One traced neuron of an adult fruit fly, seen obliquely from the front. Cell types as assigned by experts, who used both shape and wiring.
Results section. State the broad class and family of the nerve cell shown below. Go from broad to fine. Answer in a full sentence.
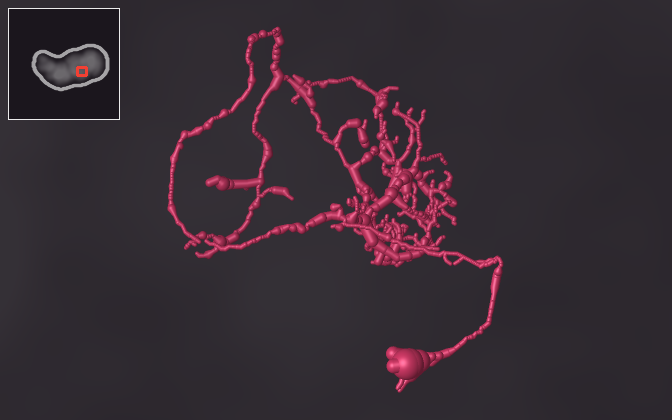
A central-brain intrinsic neuron of hemilineage ALv2.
